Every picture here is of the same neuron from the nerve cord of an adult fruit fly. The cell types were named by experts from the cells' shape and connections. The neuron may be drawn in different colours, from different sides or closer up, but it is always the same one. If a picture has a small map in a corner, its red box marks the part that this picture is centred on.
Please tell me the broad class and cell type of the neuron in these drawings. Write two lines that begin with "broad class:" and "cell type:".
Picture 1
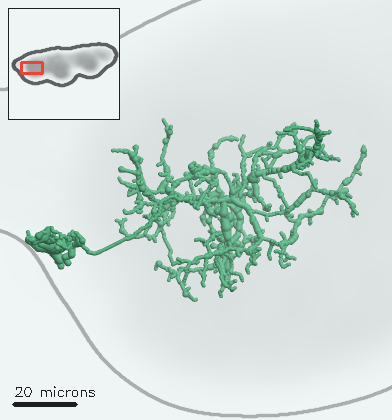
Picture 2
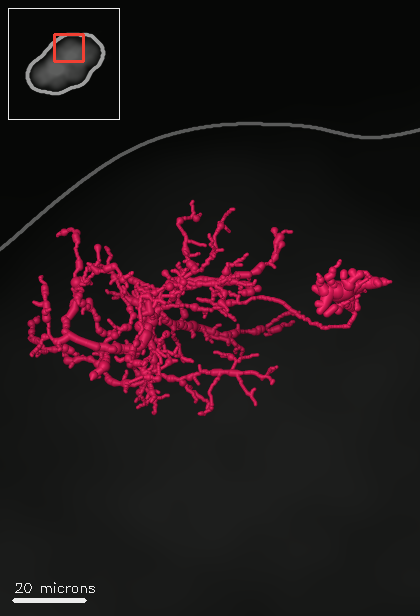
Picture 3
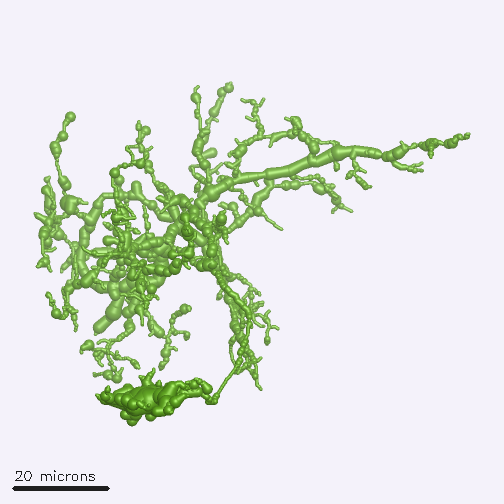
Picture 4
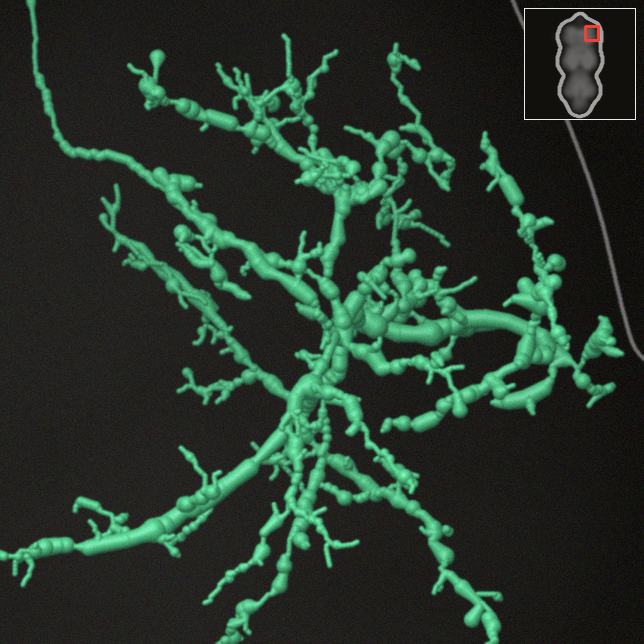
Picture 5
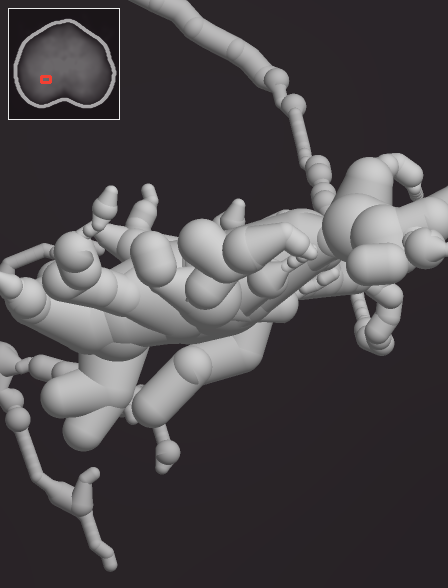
broad class: nerve-cord intrinsic neuron
cell type: INXXX471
